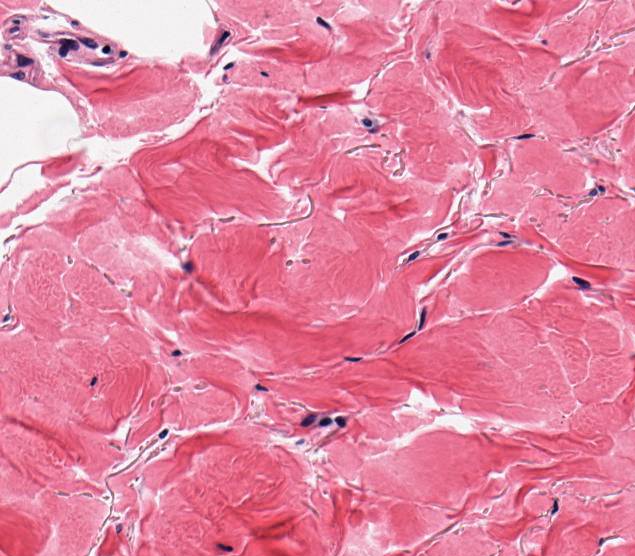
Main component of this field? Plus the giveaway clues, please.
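Dermis. Closely packed, irregular eosinophilic bundles fill the field, cut in many planes, with a fine wavy fibrillar texture. Nuclei sparse, small, dark blue, mostly elongated or flattened, lying chiefly in narrow clefts between bundles.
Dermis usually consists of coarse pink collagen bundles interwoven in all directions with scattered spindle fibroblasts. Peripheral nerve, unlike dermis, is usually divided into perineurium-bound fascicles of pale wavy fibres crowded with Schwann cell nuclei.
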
